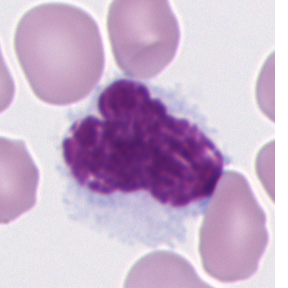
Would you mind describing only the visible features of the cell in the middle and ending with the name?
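Irregular nuclear outline, with several notches and lobe-like bulges. Chromatin dark purple, crossed by thin pale grooves. Cytoplasm pale blue, its edge frayed into fine, fuzzy projections. Hairy cell.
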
